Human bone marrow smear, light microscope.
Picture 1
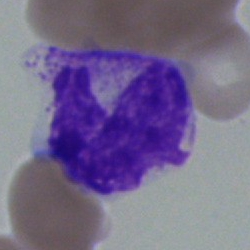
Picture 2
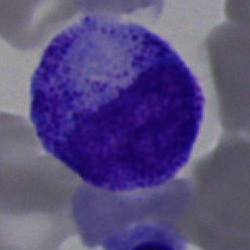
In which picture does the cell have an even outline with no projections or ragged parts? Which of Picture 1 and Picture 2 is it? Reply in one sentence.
In Picture 2, no projections, blebs or ragged parts break the cell's outline.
